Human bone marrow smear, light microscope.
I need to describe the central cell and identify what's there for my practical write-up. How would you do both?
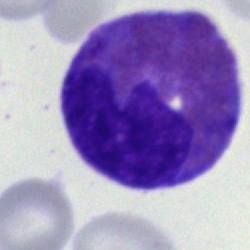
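Let's start with the nucleus: it lies off-centre, toward the lower left of the cell. Look along its upper border and you'll find it irregular and notched rather than smoothly curved. The chromatin is dark purple and dense, with a clumped texture, and no nucleolus can be seen. This cell is an eosinophil.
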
